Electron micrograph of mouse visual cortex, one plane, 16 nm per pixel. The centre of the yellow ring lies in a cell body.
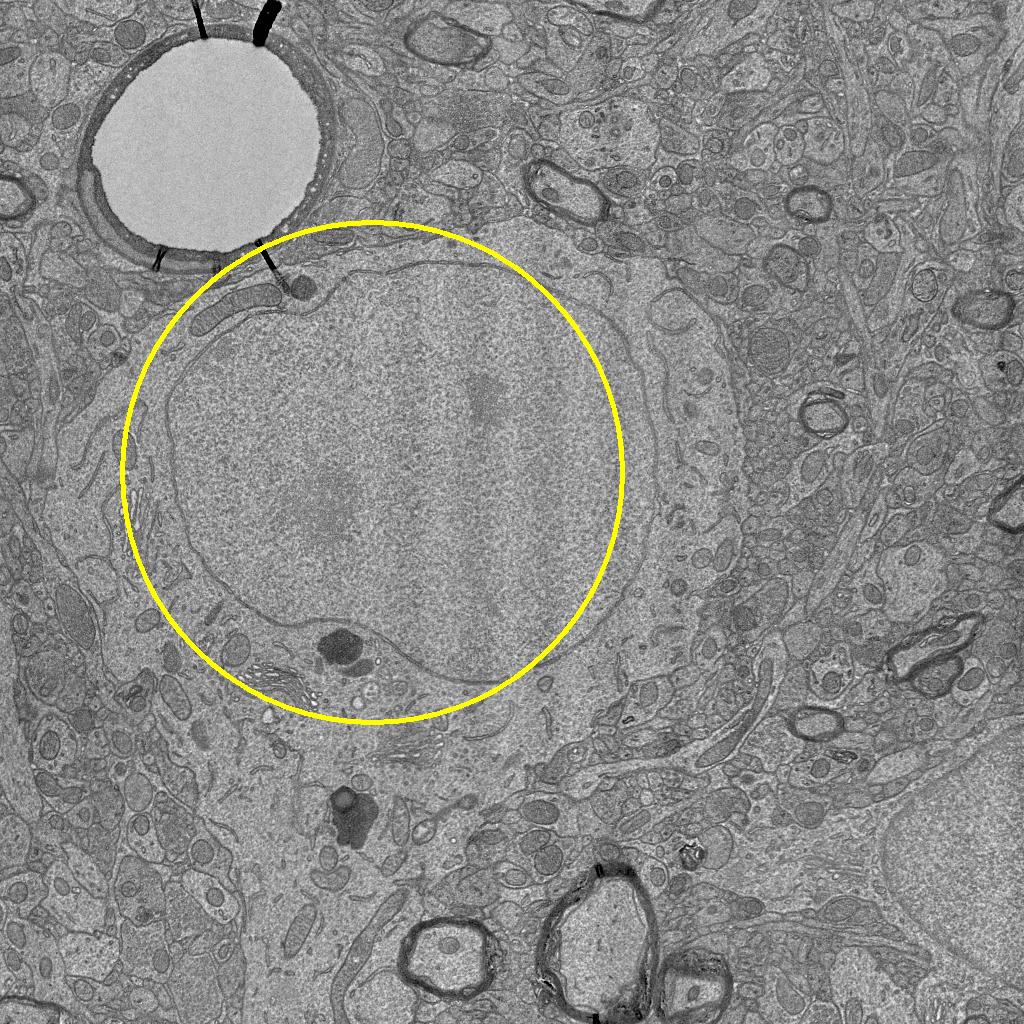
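Excitatory neuron at the centre of the ring. Checked in turn: a large rounded nucleus fills most of the ring; its envelope runs smoothly, without deep folds; the chromatin is pale and finely dispersed, with no dense clumps along the envelope; and a dark dense body sits in the cytoplasm just below the nucleus.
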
